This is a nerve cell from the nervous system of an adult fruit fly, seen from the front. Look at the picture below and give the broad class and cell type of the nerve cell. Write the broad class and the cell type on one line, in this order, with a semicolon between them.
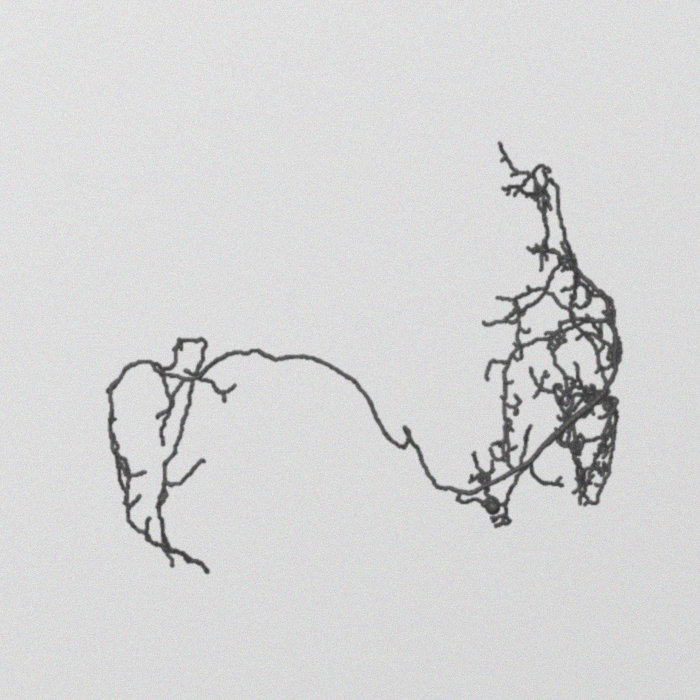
nerve-cord intrinsic neuron; INXXX083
